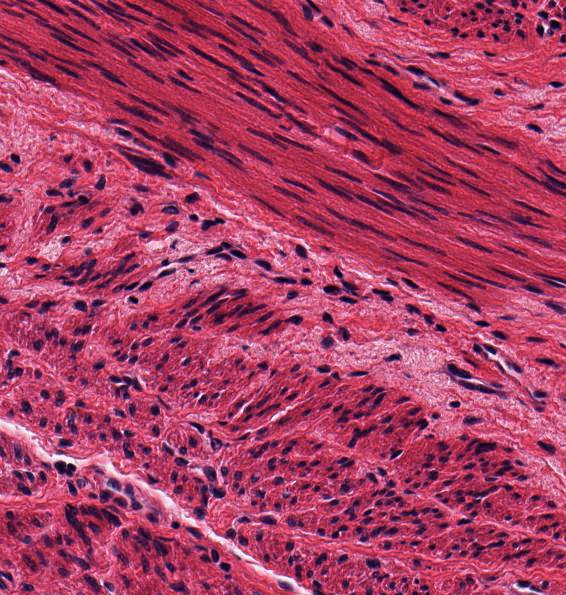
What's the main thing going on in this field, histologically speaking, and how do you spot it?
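Smooth muscle, in two bands. Upper band cut lengthwise, fibres running diagonally from upper left to lower right; lower band cut mostly across or obliquely. Upper-band nuclei elongated, cigar-shaped, parallel to the fibres. Cytoplasm deep eosinophilic pink-red.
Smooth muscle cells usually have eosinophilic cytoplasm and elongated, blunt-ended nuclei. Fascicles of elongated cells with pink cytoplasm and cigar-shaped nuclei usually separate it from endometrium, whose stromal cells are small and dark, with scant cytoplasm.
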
